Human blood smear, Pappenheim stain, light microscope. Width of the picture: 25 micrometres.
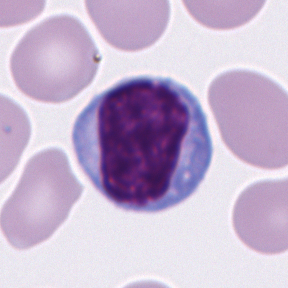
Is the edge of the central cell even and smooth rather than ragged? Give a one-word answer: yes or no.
Yes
